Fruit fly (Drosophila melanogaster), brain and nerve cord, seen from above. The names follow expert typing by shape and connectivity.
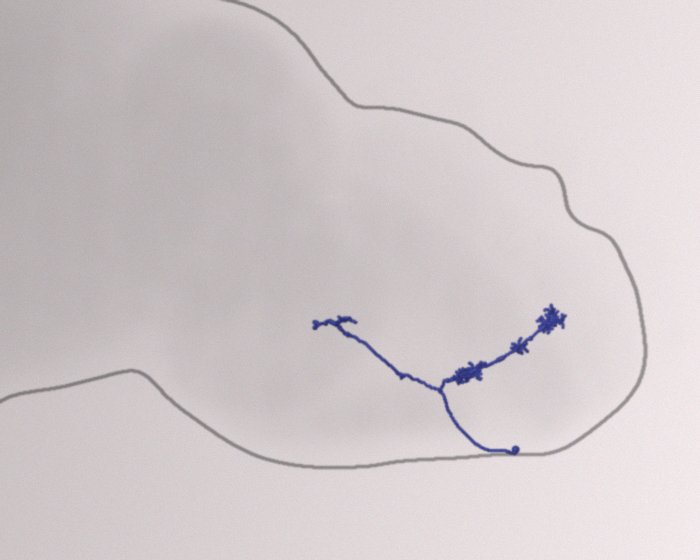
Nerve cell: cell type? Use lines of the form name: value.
cell type: T2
